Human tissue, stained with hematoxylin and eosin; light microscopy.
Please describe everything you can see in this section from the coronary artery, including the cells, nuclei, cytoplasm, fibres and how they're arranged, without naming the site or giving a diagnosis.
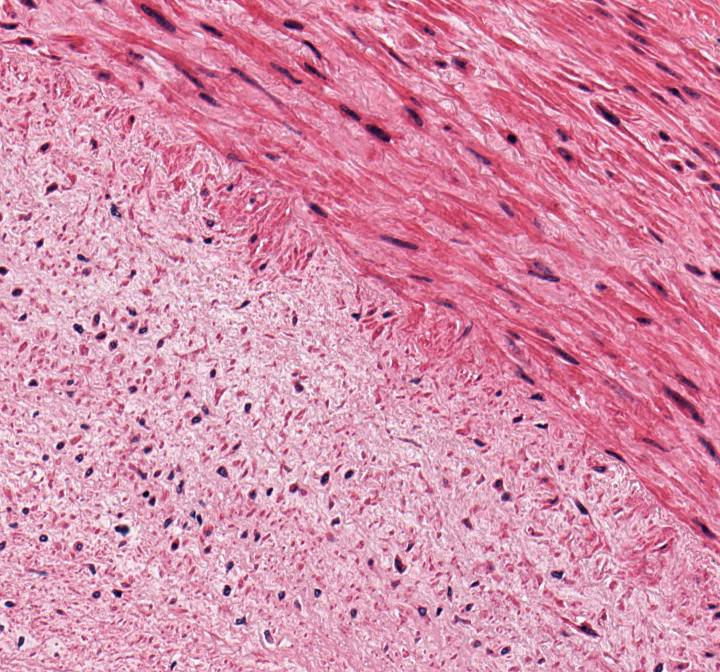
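A diagonal boundary separates two zones: a dense, deeper-pink band in the upper right and paler, looser tissue occupying the lower left. Fibres in the band lie parallel, sloping from upper left down toward the right, and its elongated, spindle-shaped nuclei follow the same line. The lower-left tissue has a pale pink, loose, finely fibrillary background.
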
